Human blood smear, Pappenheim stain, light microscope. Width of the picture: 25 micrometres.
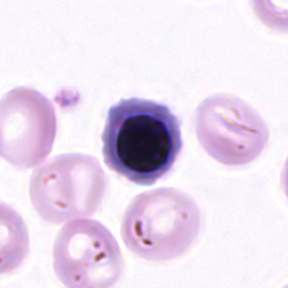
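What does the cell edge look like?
Finely ragged rather than smooth.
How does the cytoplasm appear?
Bluish-purple, with no granules.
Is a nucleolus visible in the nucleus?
No, none can be seen.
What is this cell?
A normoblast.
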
